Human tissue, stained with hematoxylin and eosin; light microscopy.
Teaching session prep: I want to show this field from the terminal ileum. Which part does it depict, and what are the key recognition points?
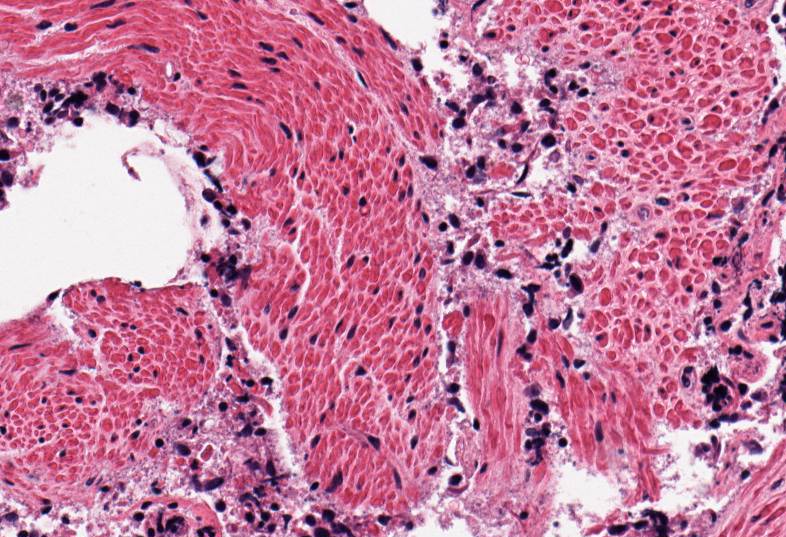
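The tissue here is smooth muscle. Its bundles, cut in different planes, are separated by narrow strips of loose tissue. The broad central bundle shows cells cut lengthwise as long spindles; the upper right and lower left bundles are cut crosswise, showing packed rounded profiles.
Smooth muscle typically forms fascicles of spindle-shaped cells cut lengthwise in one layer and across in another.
In the lengthwise-cut cells the nuclei are elongated, blunt-ended and central.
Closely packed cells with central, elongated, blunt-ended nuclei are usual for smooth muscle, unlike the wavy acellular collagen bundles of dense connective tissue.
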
